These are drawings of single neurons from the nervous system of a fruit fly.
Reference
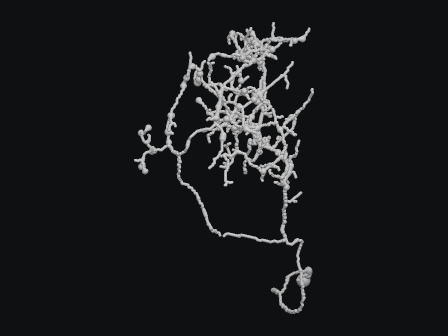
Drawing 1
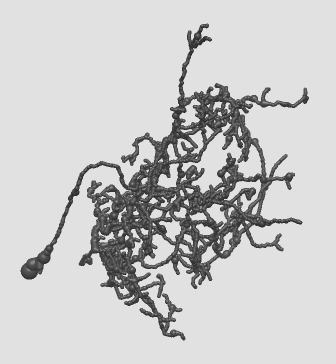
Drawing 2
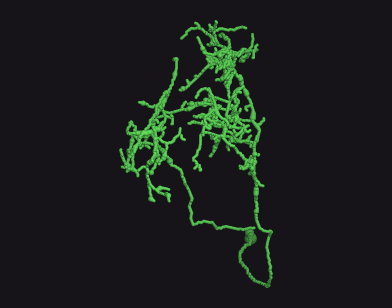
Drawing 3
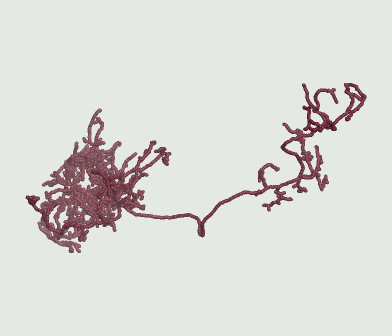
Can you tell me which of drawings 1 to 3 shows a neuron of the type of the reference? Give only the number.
2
